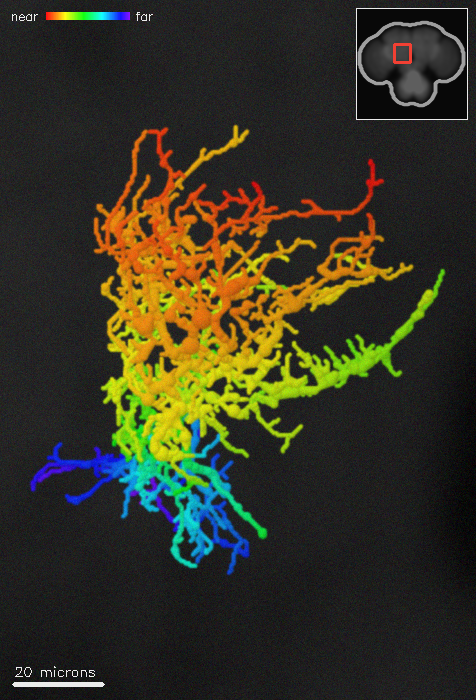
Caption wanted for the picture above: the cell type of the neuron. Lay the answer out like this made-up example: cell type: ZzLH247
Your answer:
cell type: LAL207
